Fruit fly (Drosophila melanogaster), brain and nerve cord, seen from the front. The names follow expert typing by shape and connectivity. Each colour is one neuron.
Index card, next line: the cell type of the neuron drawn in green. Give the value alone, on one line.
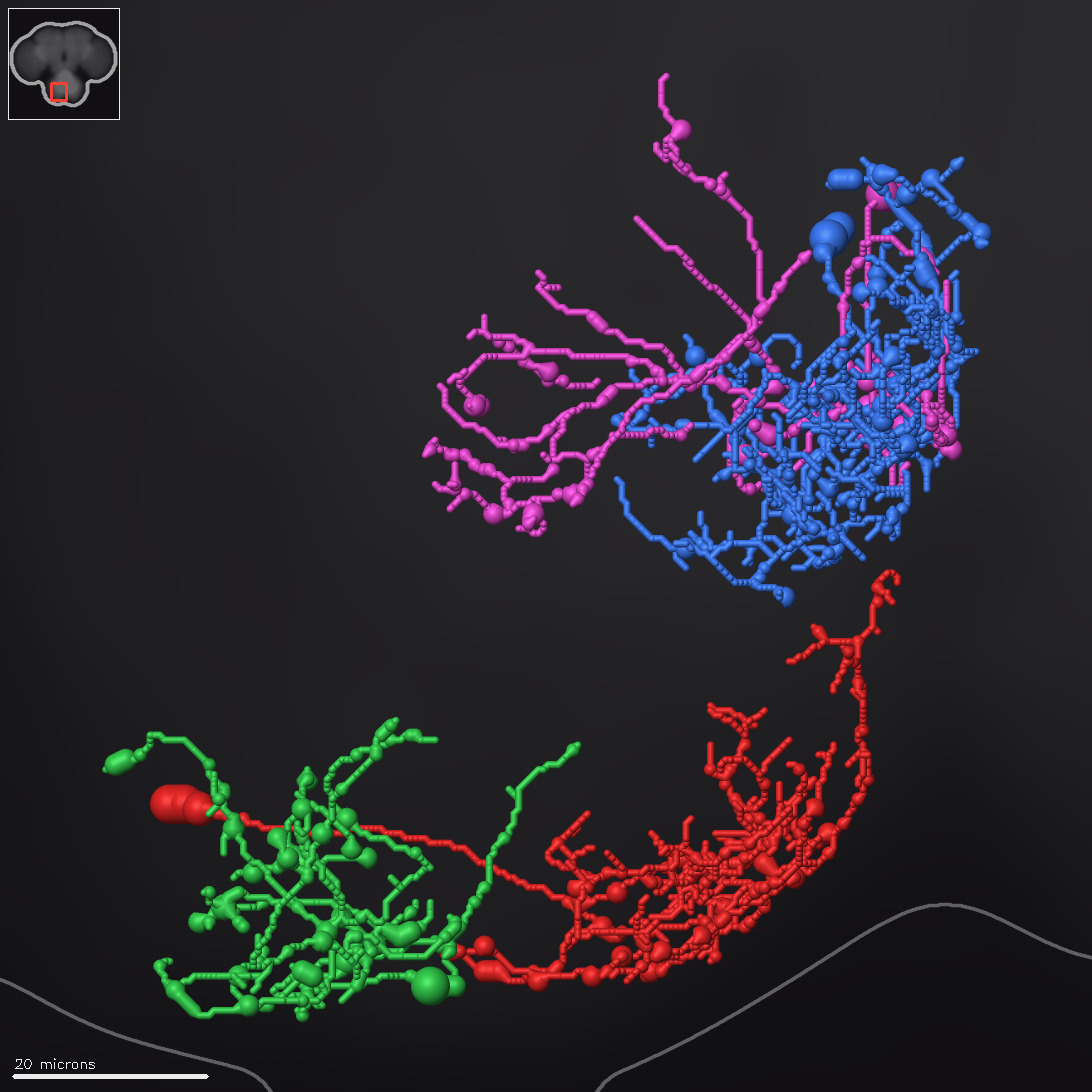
IN01B099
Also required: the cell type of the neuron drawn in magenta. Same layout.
IN01B080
